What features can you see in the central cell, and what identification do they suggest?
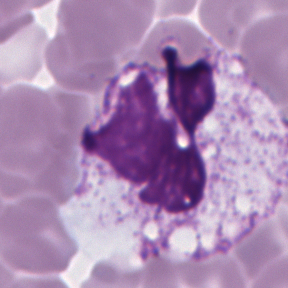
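Off-centre, toward the upper left of the cell, lies the nucleus. The cytoplasm is a pale lilac-grey, with fine purple granules scattered through it and several small, round, clear vacuoles. This is a segmented neutrophil.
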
